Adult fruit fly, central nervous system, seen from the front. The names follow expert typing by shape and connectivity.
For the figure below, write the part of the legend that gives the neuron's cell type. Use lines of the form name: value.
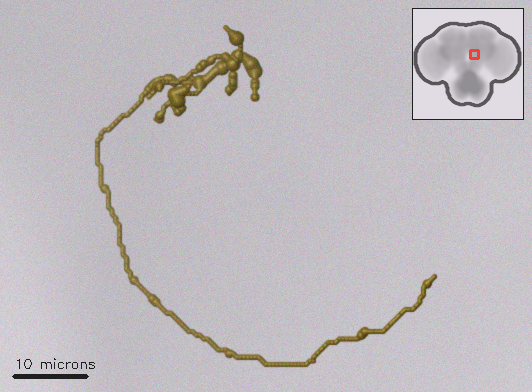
cell type: ORN_VM5d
